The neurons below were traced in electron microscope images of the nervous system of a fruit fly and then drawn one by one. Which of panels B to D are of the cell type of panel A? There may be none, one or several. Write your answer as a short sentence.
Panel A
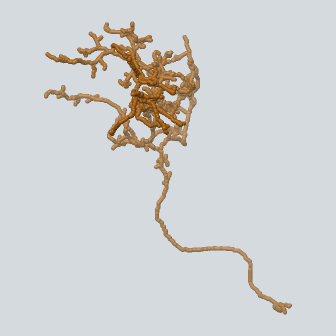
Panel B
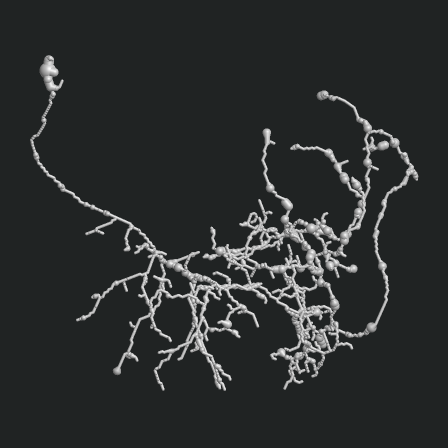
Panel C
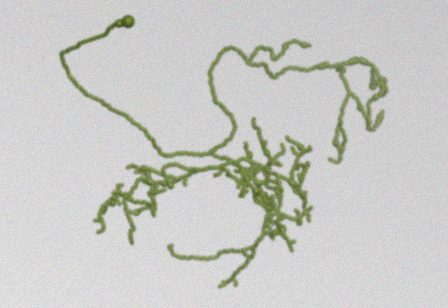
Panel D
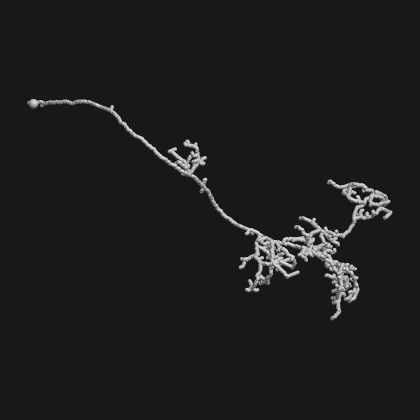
Panel B and panel D are of the same cell type.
